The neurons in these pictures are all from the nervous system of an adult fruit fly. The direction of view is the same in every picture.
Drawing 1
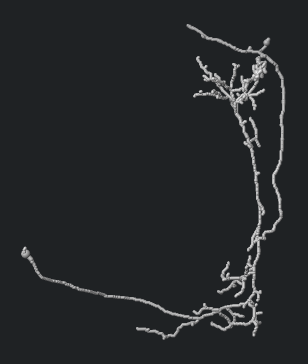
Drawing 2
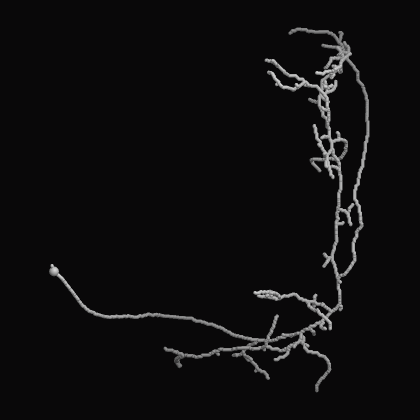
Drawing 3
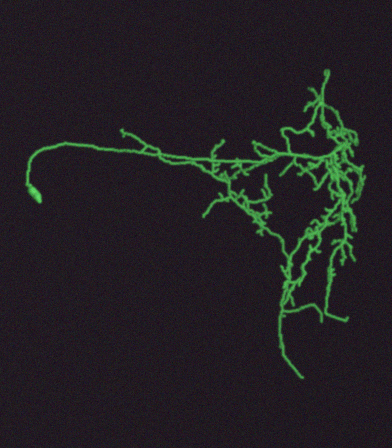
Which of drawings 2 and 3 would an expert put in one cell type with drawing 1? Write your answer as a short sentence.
Drawing 2 is of the same cell type.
